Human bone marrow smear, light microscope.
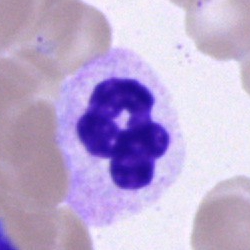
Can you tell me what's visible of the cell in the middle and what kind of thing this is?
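Dense, dark purple chromatin runs throughout the nucleus. No nucleoli are visible. The cytoplasm is abundant and pale lilac, and no vacuoles are seen in it. The cell is a segmented neutrophil.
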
